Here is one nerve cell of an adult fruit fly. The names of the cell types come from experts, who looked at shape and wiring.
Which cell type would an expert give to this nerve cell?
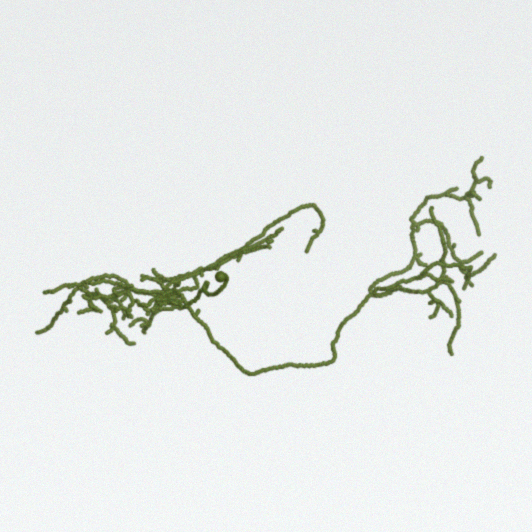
CRE068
